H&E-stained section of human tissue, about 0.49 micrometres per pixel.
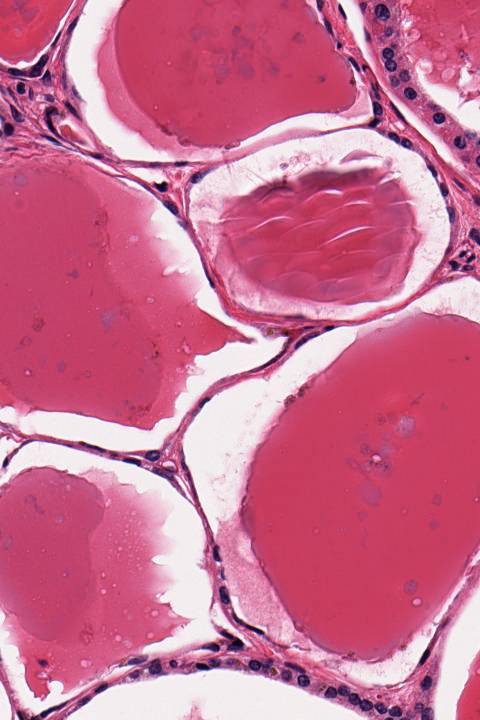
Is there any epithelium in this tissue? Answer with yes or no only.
Yes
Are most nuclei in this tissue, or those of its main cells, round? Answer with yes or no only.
No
